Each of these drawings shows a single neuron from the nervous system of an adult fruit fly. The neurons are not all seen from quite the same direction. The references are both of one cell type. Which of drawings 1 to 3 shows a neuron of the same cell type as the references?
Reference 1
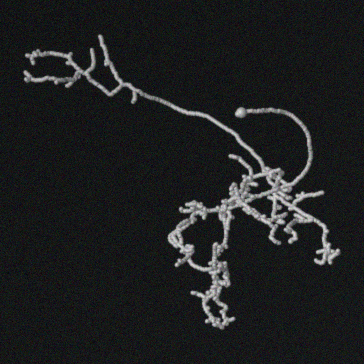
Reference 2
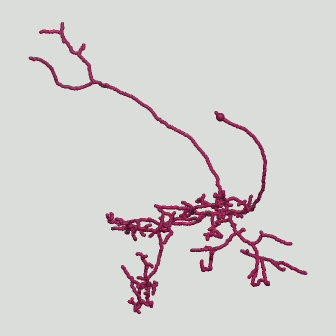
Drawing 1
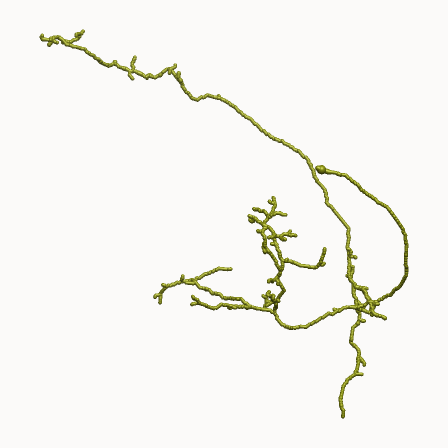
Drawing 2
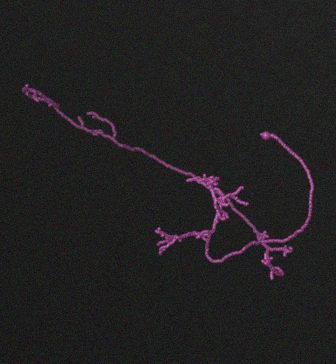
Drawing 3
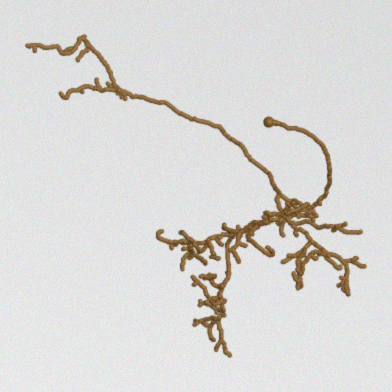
Drawing 3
